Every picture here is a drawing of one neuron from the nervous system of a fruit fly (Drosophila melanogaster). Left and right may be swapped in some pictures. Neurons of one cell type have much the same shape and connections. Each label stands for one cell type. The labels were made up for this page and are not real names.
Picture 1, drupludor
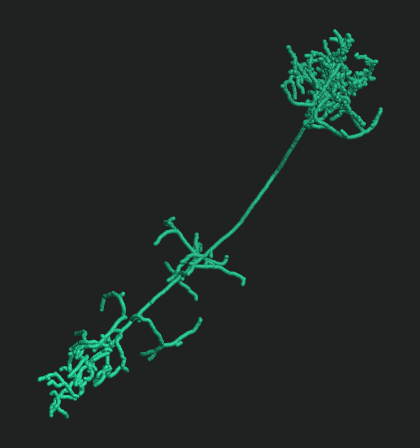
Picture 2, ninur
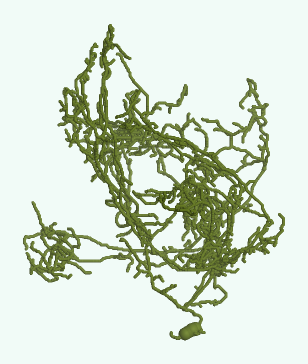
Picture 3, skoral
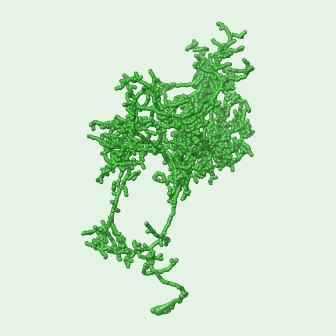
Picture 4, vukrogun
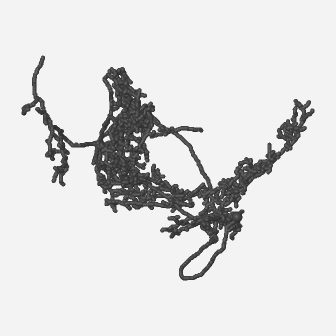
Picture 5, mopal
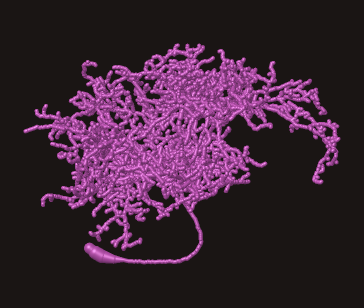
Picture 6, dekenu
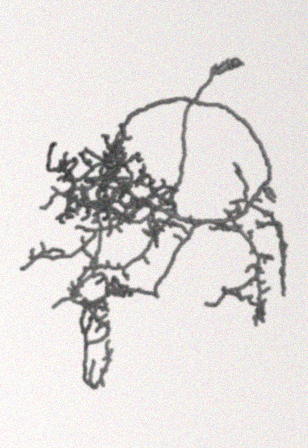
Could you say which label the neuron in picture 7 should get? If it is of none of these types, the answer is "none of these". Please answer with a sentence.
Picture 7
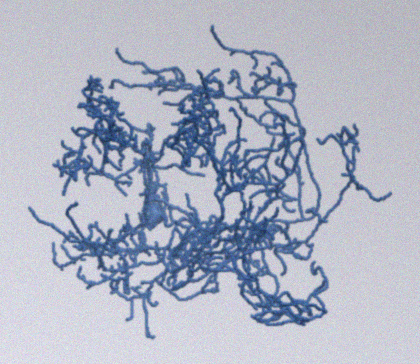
It belongs to ninur.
